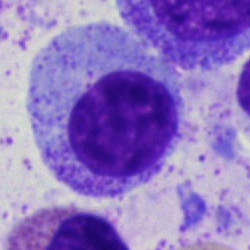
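Myelocyte, the cell in the middle of a stained human bone marrow smear under the light microscope. Its outline is smooth and a rounded oval. The nucleus lies off-centre, toward the lower right. Abundant cytoplasm is pale blue-grey, without clear vacuoles.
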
